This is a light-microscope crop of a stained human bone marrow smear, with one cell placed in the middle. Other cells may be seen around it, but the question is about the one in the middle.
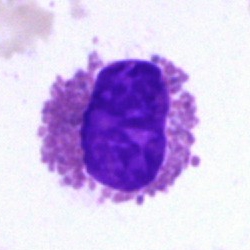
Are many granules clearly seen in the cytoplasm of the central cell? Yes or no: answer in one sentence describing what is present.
Yes, the cytoplasm of this cell holds many visible granules.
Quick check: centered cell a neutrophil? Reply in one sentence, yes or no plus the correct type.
No, a neutrophil is not what the central cell is; it is an eosinophil.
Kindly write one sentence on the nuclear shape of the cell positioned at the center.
The cell carries one compact nucleus shaped round, oval or like a kidney.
